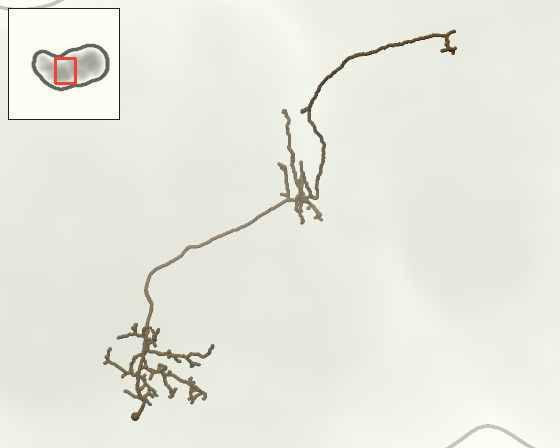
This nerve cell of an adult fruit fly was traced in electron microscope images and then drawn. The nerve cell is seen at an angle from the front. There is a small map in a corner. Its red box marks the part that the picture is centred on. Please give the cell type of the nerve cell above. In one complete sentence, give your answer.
This nerve cell counts as a member of the cell type MeTu4c.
